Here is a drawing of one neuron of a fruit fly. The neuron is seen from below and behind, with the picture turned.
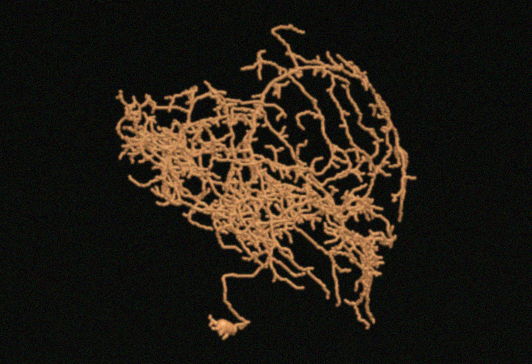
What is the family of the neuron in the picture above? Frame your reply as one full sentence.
It is to family hemilineage 13B that the neuron is assigned.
